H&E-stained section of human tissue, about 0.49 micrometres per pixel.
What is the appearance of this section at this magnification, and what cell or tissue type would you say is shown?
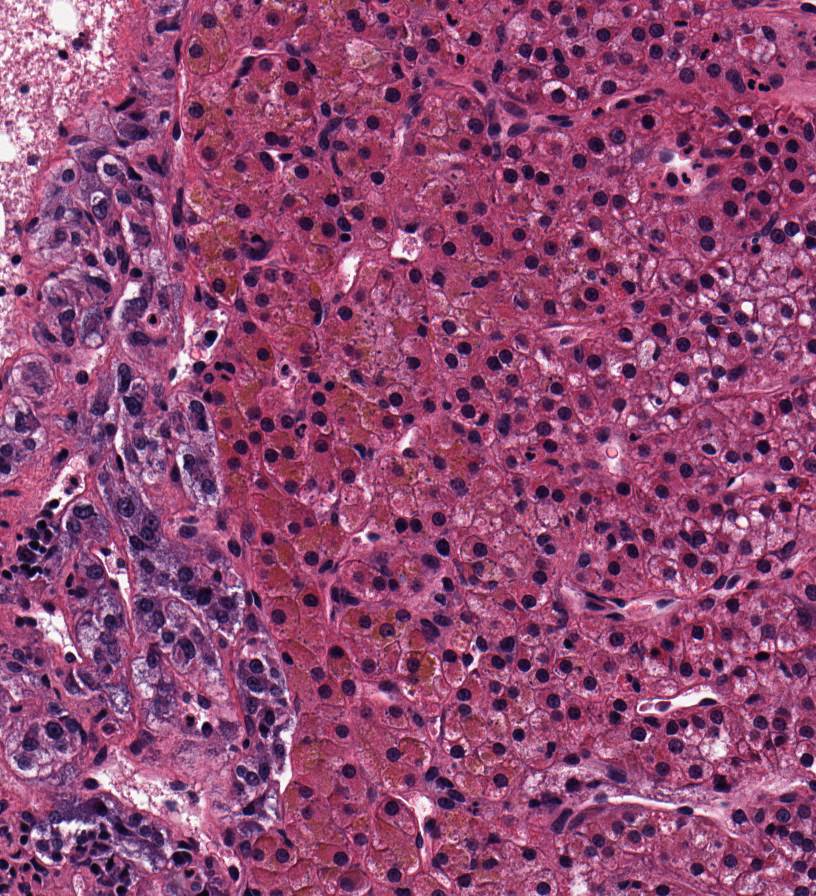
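Each polygonal cell has one round, central nucleus in abundant pink cytoplasm. Many hold golden-brown granular pigment, mostly in the left-central part of the pink area. Toward the right edge, many show pale, finely vacuolated cytoplasm with some small clear round droplets. That is adrenal gland.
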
